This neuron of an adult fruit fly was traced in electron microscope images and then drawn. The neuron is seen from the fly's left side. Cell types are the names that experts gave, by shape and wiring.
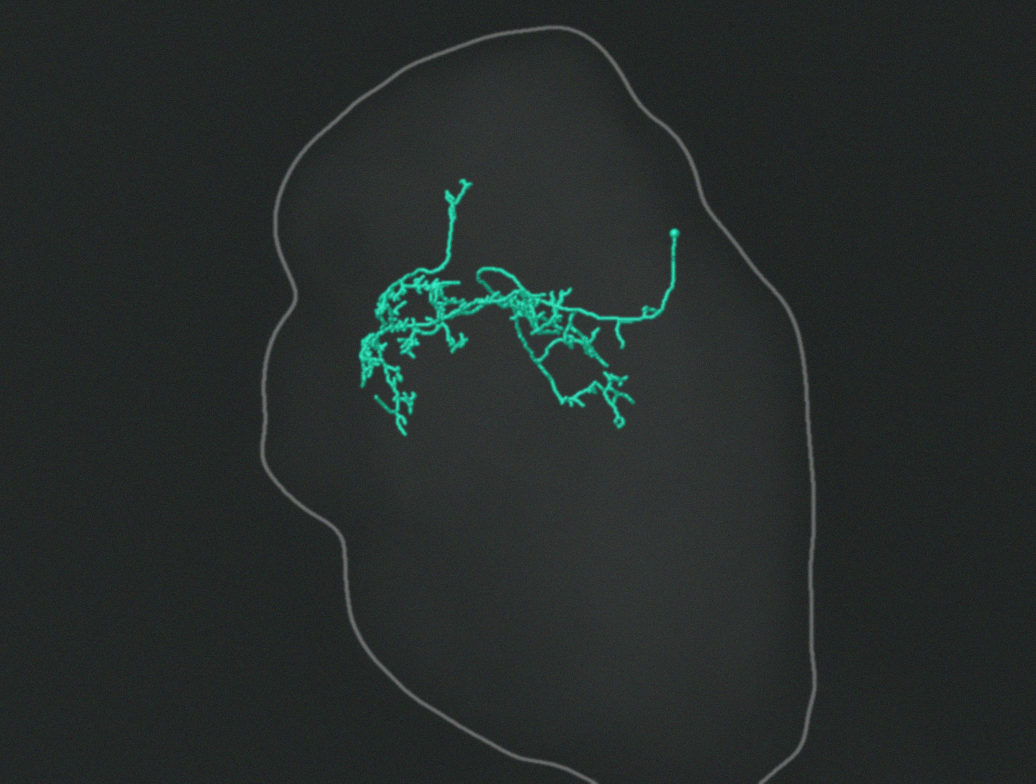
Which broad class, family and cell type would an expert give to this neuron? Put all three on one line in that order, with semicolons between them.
central-brain intrinsic neuron; hemilineage DL1_ventral; AVLP525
